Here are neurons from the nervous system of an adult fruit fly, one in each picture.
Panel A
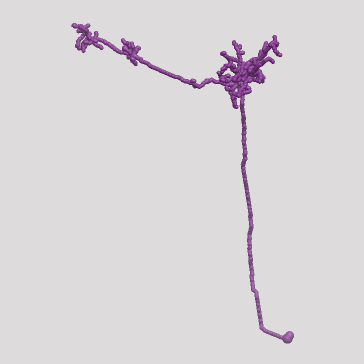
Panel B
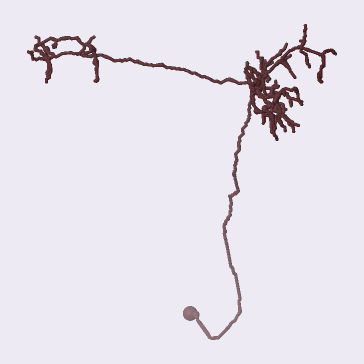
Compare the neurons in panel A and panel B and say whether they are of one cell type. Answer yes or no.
yes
